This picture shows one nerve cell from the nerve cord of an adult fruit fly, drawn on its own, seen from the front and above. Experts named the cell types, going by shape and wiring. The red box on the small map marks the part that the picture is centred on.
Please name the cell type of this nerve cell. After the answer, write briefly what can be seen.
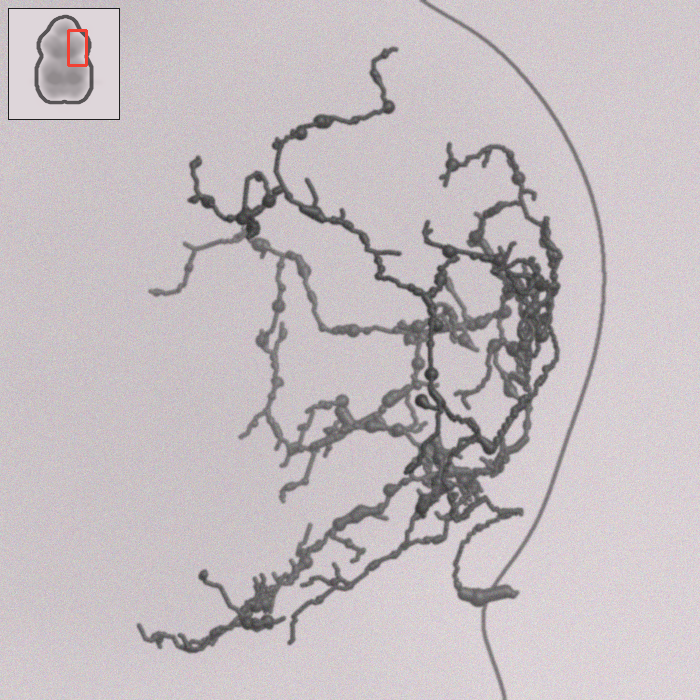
The cell type is IN16B086. This is a nerve-cord intrinsic neuron. The picture shows dozens of branch ends. As drawn here it is taller than it is wide.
